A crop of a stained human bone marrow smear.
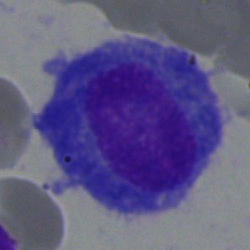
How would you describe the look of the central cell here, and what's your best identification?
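Small blebs line the left edge of an irregular outline. The nucleus lies off-centre, toward the right side of the cell. The cytoplasm is deep blue, and no purple granules are seen in it. This is a plasma cell.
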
